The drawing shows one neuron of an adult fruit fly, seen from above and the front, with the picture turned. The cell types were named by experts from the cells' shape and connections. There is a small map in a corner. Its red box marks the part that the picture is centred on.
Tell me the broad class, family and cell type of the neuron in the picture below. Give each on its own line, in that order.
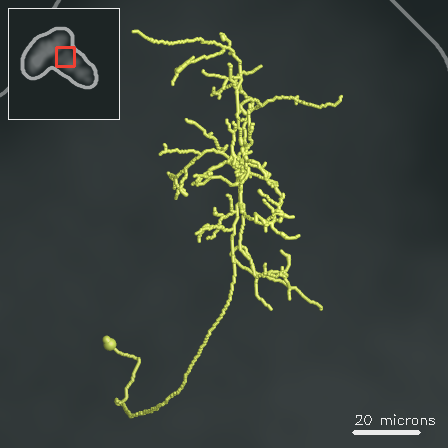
nerve-cord intrinsic neuron
hemilineage 12B
IN12B058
